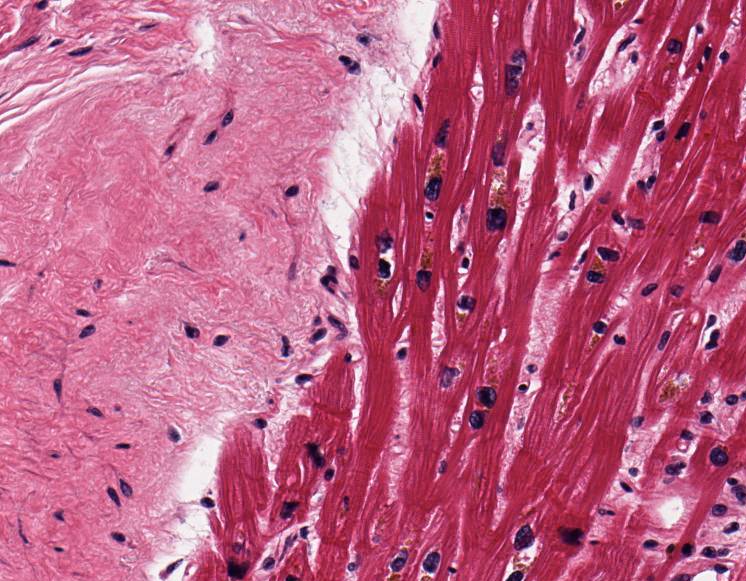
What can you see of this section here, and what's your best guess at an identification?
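Left part: pale fibrous tissue. Right part: deeper red muscle fibres. Looking closer, those fibres branch and join one another, their nuclei sit centrally, and golden-brown granules lie close to the nuclei. This is the left ventricle of the heart.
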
